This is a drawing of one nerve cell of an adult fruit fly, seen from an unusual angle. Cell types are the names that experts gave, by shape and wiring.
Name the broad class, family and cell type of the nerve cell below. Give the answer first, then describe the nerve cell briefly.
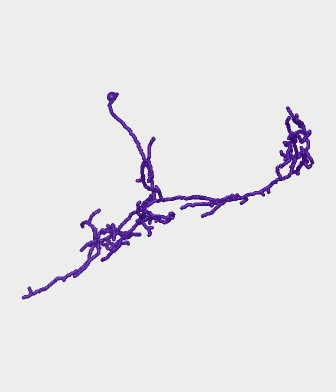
This is a central-brain intrinsic neuron. Its family is hemilineage SMPp&v1_posterior. Its cell type is CB2401. In this view it is wider than it is tall.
